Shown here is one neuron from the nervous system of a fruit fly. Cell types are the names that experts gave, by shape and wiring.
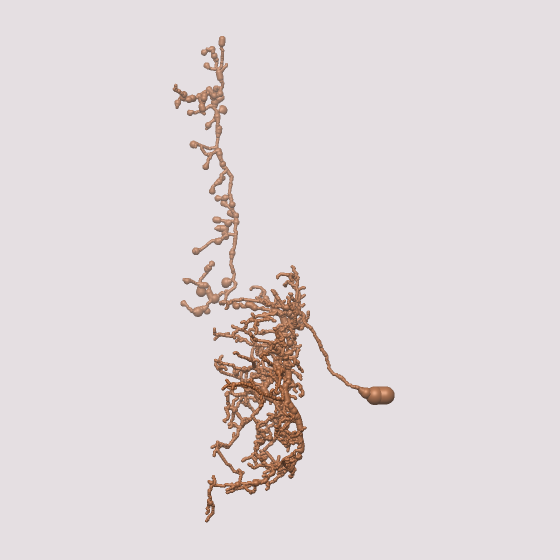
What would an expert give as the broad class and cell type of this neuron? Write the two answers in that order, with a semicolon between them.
nerve-cord intrinsic neuron; INXXX247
